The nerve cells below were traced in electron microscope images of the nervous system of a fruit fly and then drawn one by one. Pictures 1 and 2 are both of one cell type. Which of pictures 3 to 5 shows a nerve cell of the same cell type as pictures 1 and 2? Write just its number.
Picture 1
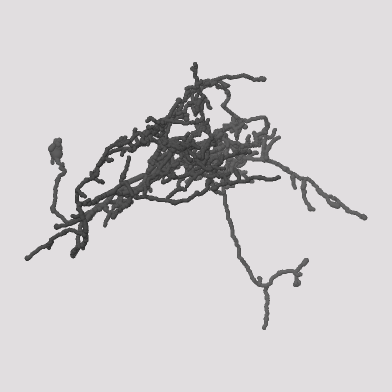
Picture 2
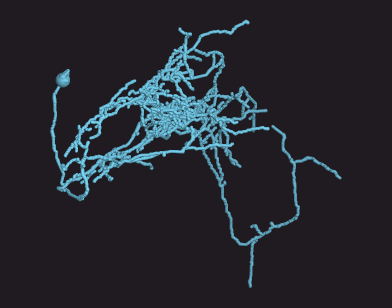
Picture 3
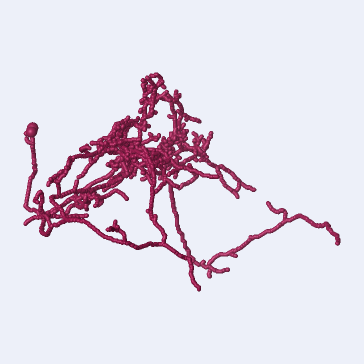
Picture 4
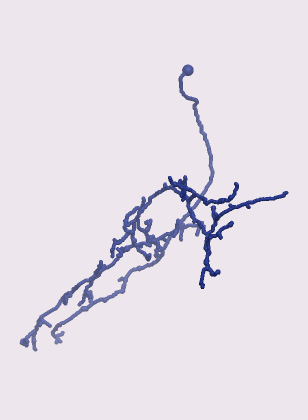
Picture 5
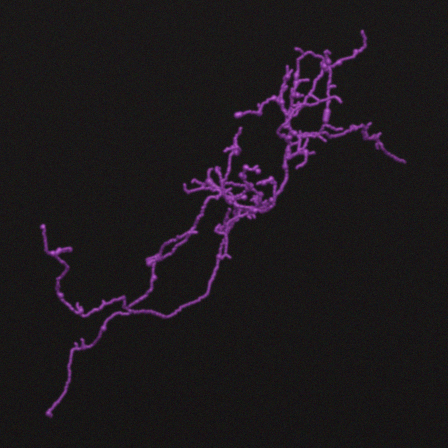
3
